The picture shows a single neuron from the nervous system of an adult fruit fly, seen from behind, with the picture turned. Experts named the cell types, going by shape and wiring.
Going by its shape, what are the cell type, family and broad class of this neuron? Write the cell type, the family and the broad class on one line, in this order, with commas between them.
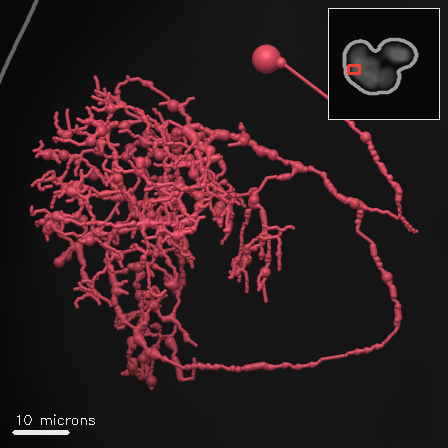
LHPV4b1, hemilineage SLPp&v1_posterior, central-brain intrinsic neuron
